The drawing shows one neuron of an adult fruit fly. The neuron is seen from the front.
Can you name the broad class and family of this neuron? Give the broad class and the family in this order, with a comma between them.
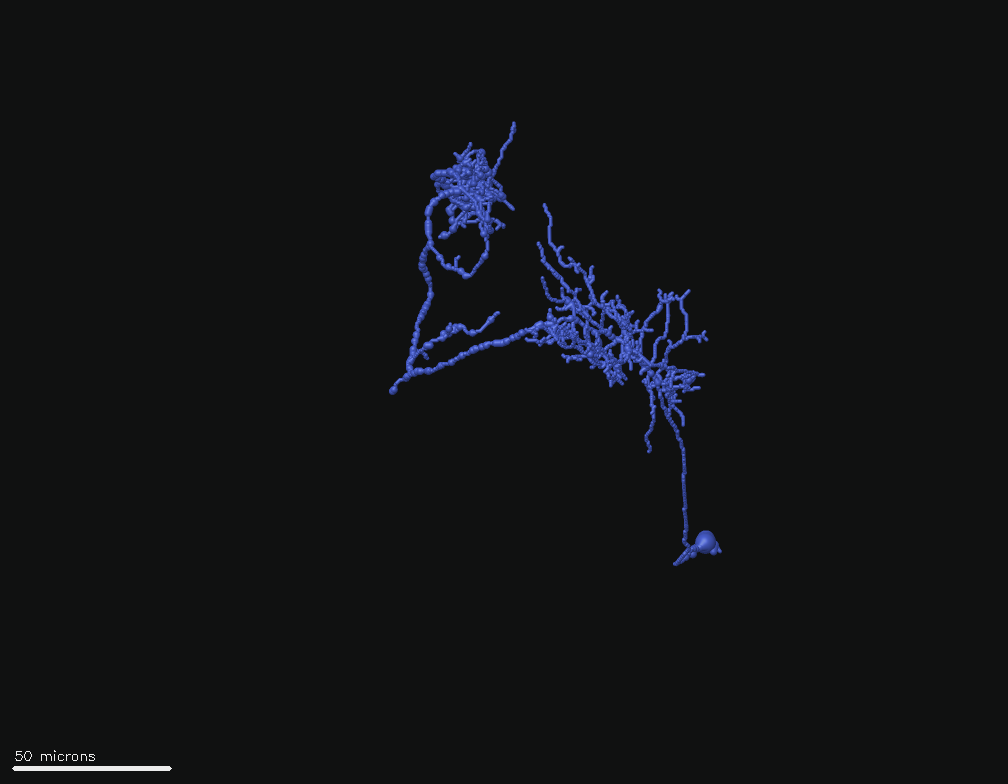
nerve-cord intrinsic neuron, hemilineage 07B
